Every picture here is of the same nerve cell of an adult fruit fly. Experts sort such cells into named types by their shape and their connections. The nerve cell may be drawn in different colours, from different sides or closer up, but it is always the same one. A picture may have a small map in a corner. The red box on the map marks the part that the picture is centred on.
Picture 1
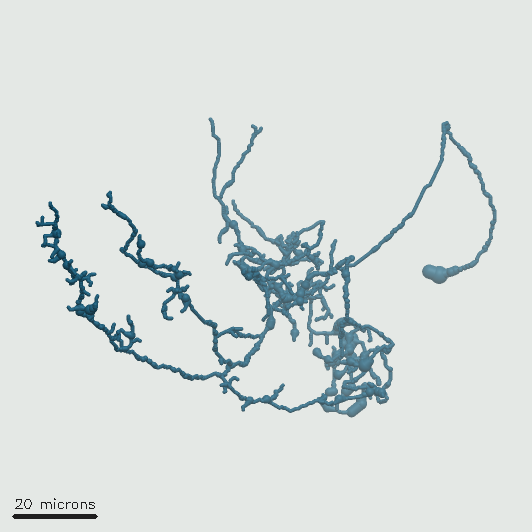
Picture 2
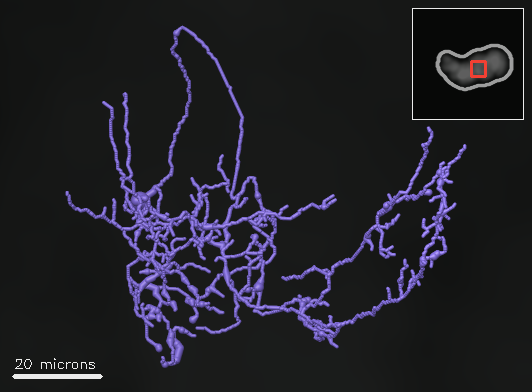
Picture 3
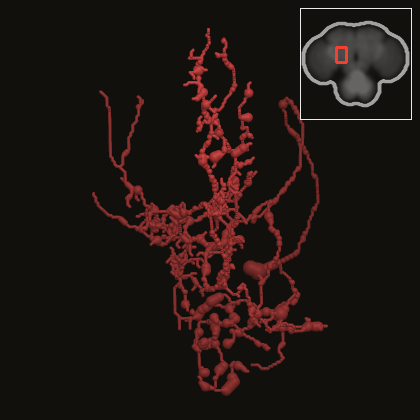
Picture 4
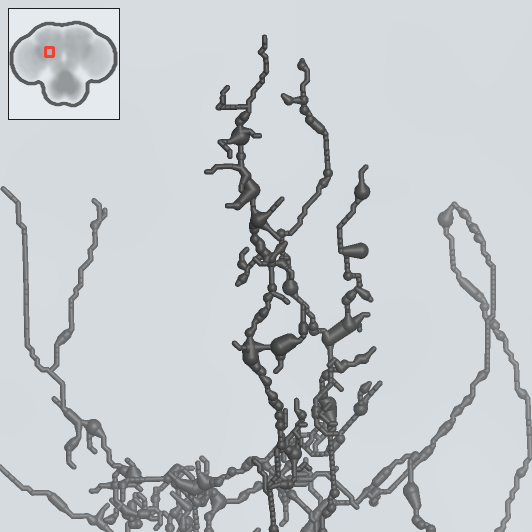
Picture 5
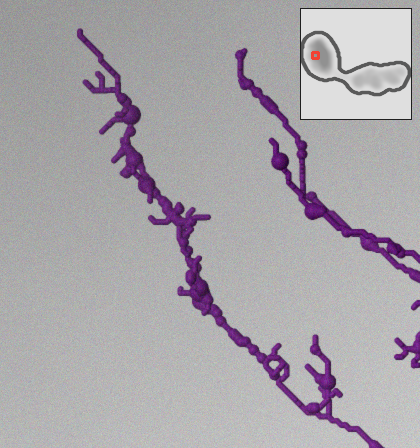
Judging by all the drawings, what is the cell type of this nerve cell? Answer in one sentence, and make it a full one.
By cell type, this nerve cell is classified as WED132.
